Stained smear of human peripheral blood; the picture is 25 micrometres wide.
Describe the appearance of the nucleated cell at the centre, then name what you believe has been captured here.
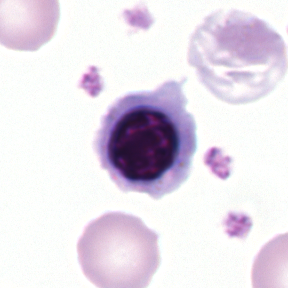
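Starting with shape, the outline is irregular, with a small pointed projection at the upper right, and the cell measures about 10 by 9 micrometres. Turning to the nucleus, it is round in outline and fills about 50% of the cell's area, and its chromatin is dense and stains dark purple. Last, the cytoplasm is a pale lilac-blue and holds a few fine reddish dots. The cell is a normoblast.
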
